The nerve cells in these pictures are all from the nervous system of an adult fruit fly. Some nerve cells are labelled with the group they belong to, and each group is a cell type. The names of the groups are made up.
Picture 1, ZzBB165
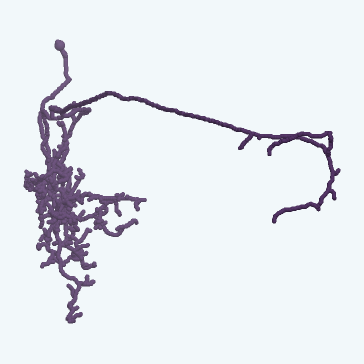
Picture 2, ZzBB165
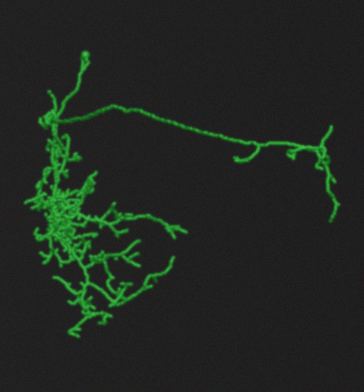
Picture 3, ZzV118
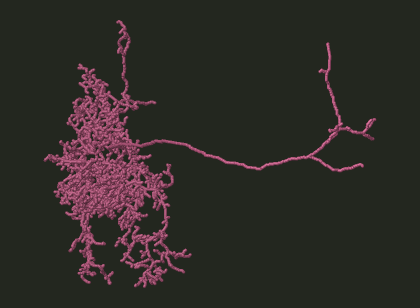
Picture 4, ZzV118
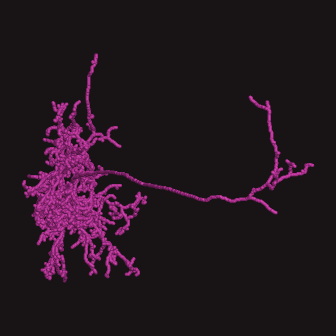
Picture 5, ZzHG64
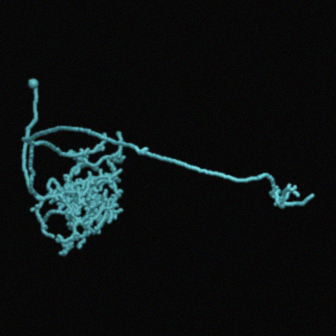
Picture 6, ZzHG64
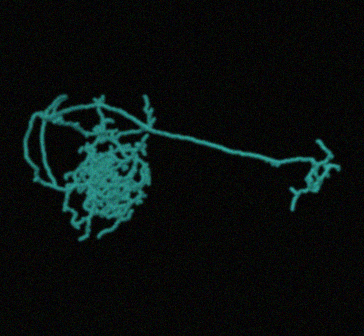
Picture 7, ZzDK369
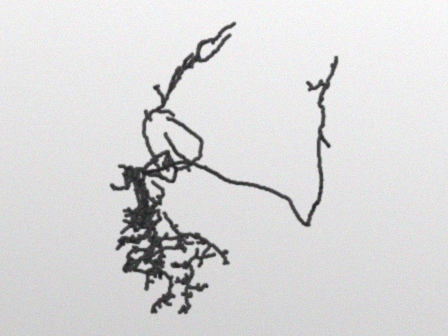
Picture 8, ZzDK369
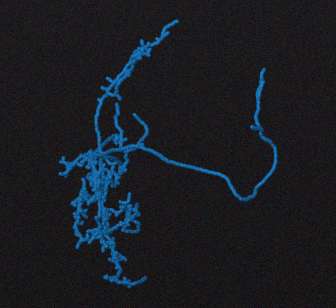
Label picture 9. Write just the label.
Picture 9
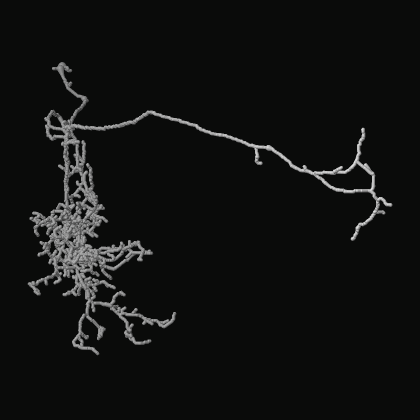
ZzBB165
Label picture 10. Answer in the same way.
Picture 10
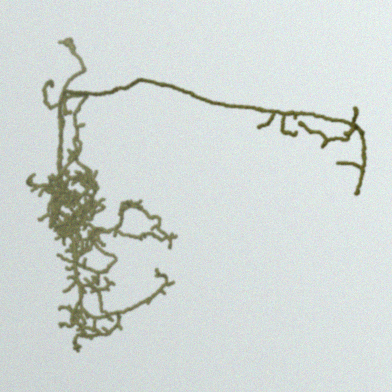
ZzBB165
